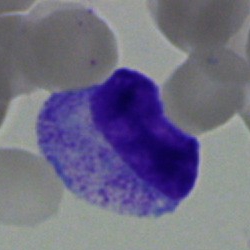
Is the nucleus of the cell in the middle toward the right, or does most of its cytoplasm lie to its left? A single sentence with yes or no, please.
Yes, what lies to the left of the nucleus is most of the cytoplasm.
